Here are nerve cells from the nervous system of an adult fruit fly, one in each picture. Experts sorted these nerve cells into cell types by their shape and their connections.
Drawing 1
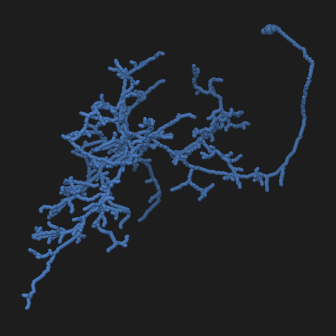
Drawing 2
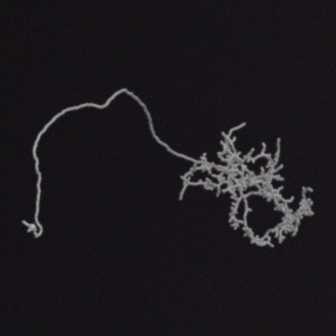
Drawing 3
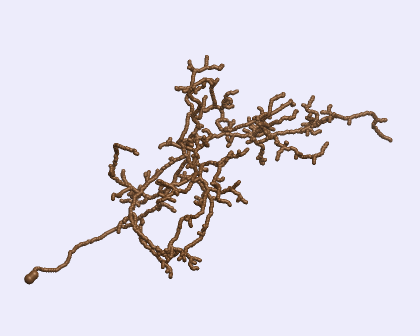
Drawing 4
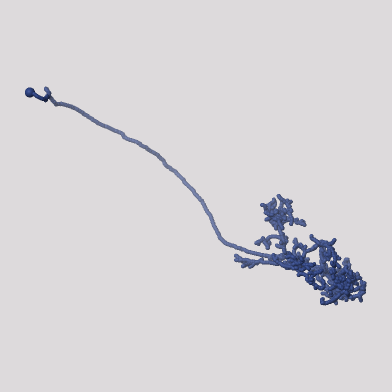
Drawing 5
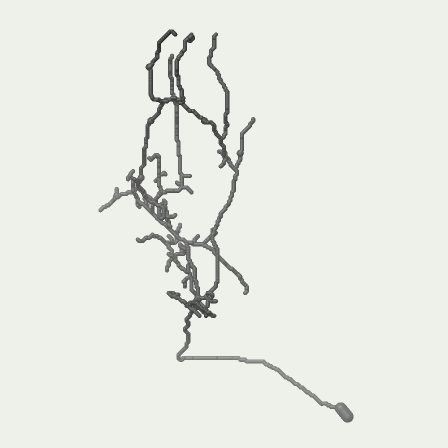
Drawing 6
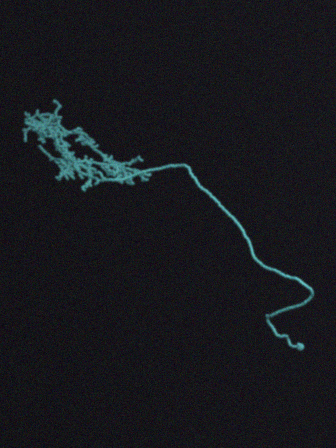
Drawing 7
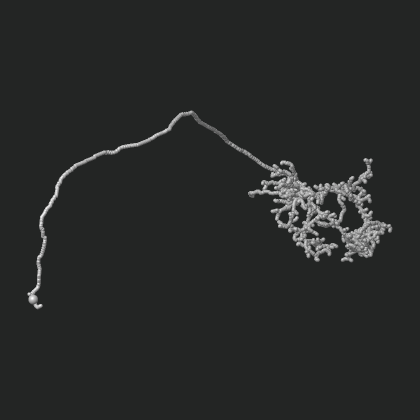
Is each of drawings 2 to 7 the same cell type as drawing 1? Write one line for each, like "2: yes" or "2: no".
2: no
3: yes
4: no
5: no
6: no
7: no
